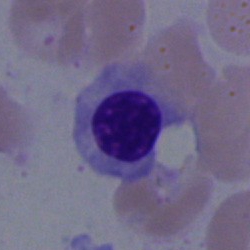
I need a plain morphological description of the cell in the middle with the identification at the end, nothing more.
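The nuclear chromatin is dense and dark purple, with a few small lighter patches. No distinct nucleolus is visible. A moderate rim of pale greyish-blue cytoplasm surrounds the nucleus. The cell outline is irregular and somewhat angular rather than round. The cell is an erythroblast.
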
